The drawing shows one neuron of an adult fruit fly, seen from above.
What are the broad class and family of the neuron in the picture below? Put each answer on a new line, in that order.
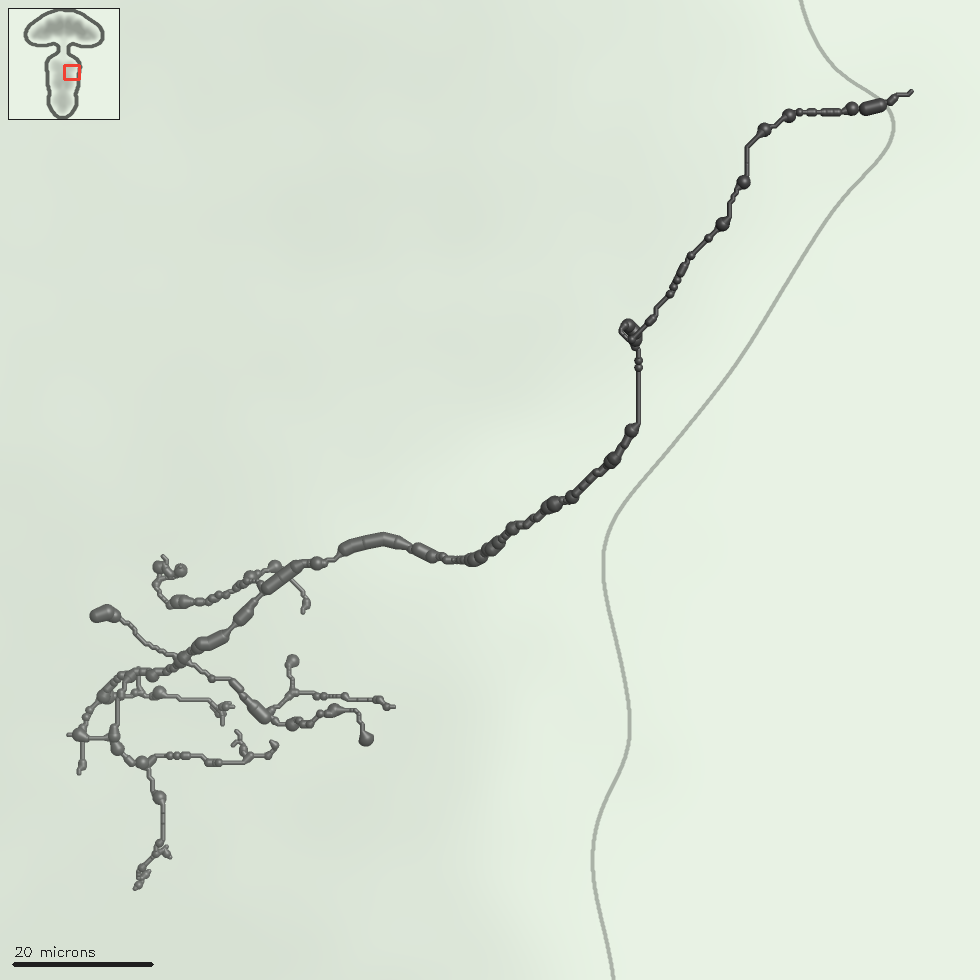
sensory neuron entering the nerve cord
class mechanosensory tactile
